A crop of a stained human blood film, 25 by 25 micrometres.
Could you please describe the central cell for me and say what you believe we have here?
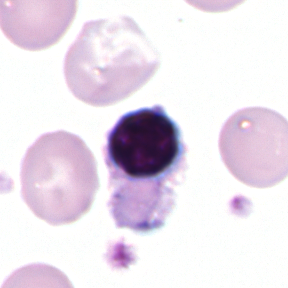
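Above the nucleus, the cytoplasm forms only a thin rim. It is a pale lilac colour, ragged along its lower edge, and free of vacuoles. This central cell is a normoblast.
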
